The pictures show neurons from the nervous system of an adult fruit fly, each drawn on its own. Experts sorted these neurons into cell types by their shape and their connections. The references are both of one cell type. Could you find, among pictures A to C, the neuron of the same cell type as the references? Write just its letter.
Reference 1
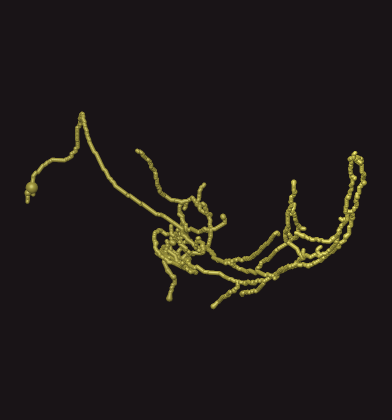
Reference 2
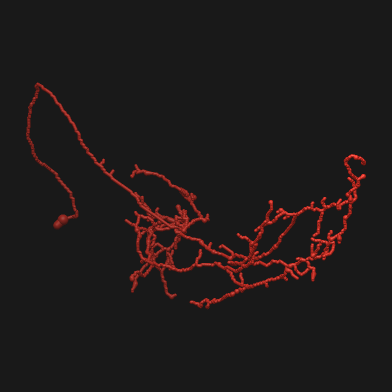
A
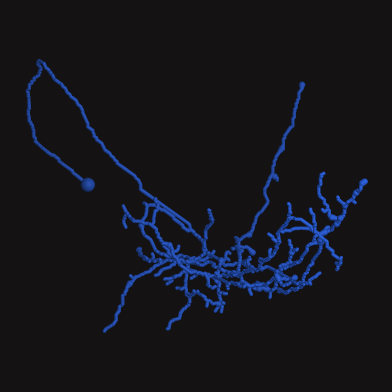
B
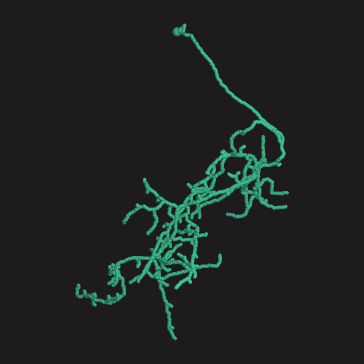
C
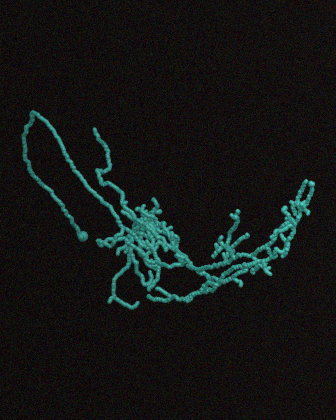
C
